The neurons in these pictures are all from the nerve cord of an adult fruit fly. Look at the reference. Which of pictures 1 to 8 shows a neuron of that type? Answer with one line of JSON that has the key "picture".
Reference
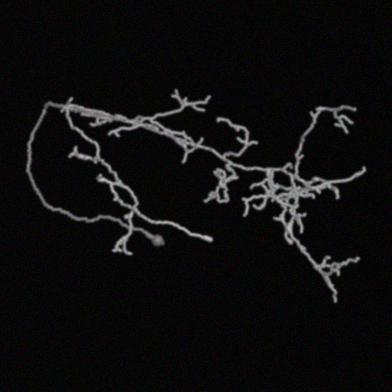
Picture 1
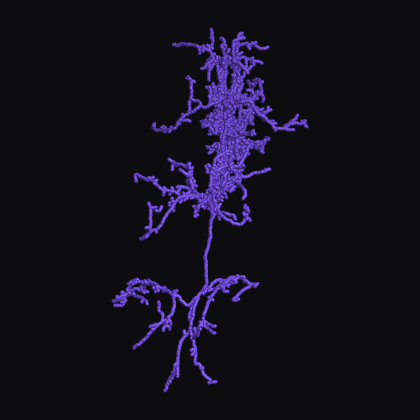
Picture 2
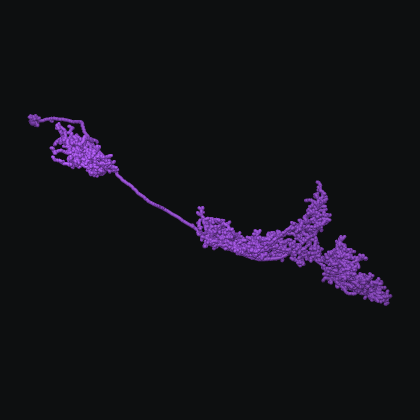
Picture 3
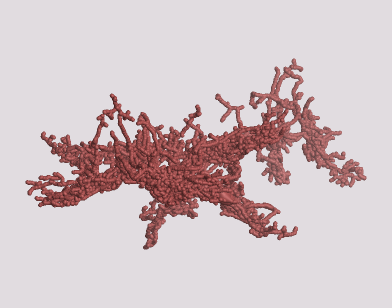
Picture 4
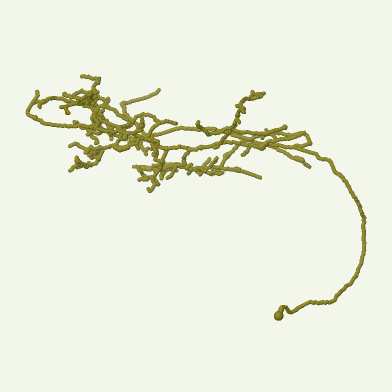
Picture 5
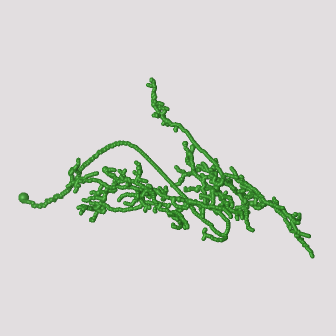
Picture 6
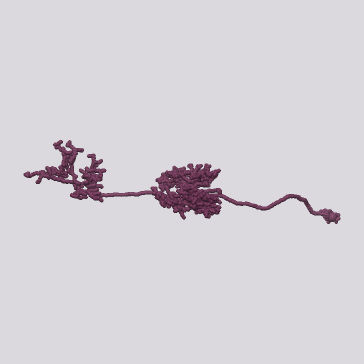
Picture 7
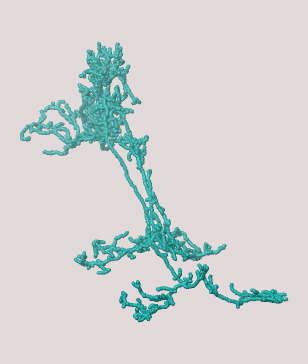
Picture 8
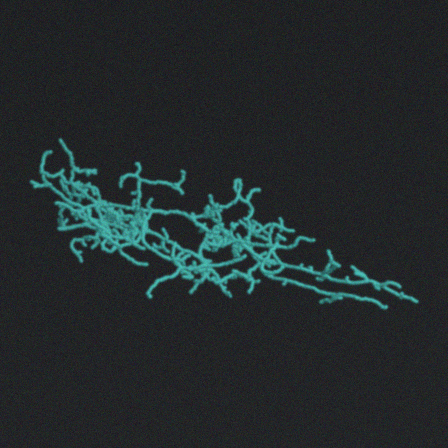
{"picture": 4}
